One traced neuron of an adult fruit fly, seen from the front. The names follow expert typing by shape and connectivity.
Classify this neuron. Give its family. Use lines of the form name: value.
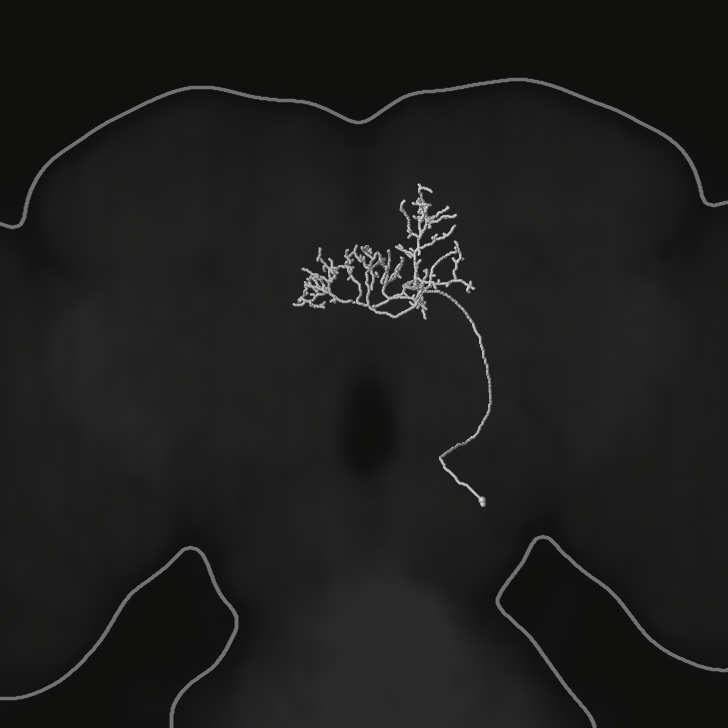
family: hemilineage LALv1_dorsal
